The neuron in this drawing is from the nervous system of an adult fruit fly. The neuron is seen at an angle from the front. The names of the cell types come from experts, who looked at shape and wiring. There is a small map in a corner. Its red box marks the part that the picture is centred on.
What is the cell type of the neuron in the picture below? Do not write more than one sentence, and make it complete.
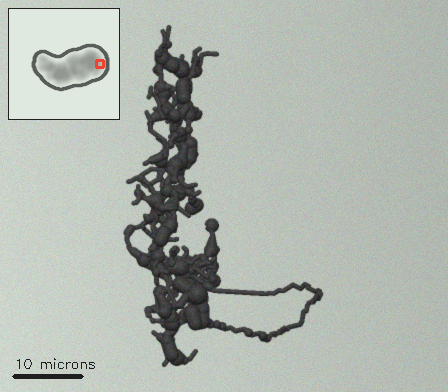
As its cell type, this neuron has Dm12.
